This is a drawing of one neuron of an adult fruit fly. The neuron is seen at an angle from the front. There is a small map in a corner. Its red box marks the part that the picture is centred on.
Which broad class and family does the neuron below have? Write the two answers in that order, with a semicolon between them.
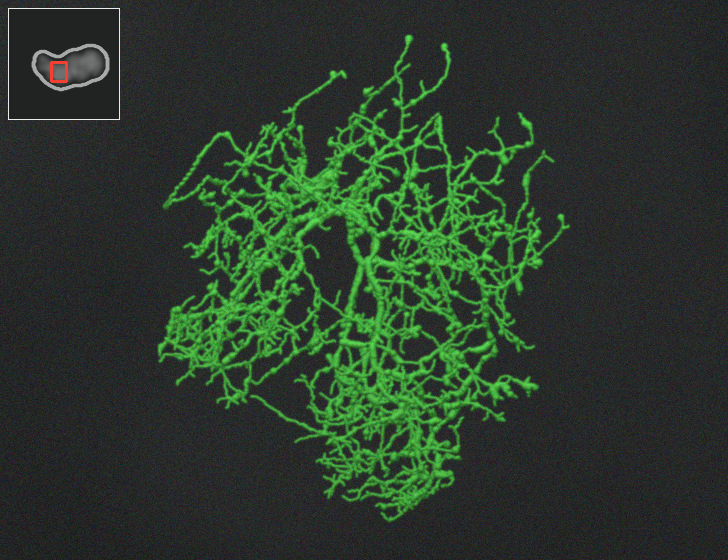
nerve-cord intrinsic neuron; hemilineage 03A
